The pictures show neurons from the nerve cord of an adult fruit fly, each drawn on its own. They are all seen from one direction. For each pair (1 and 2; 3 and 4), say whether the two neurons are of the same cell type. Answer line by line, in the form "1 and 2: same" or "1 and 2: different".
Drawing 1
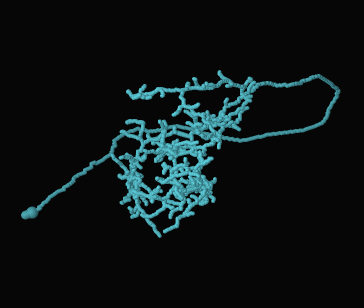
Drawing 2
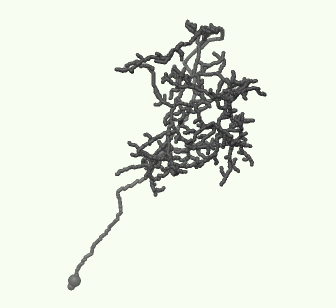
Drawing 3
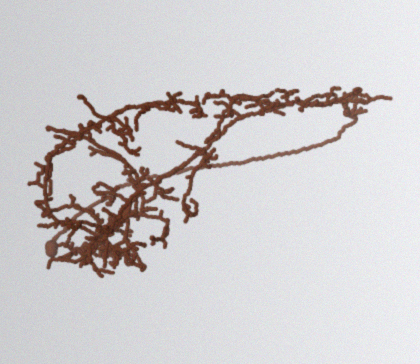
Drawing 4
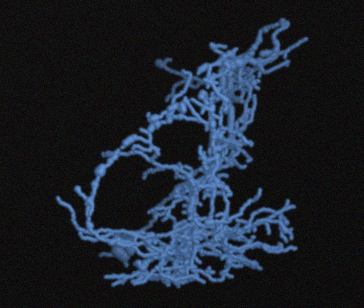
1 and 2: same
3 and 4: same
